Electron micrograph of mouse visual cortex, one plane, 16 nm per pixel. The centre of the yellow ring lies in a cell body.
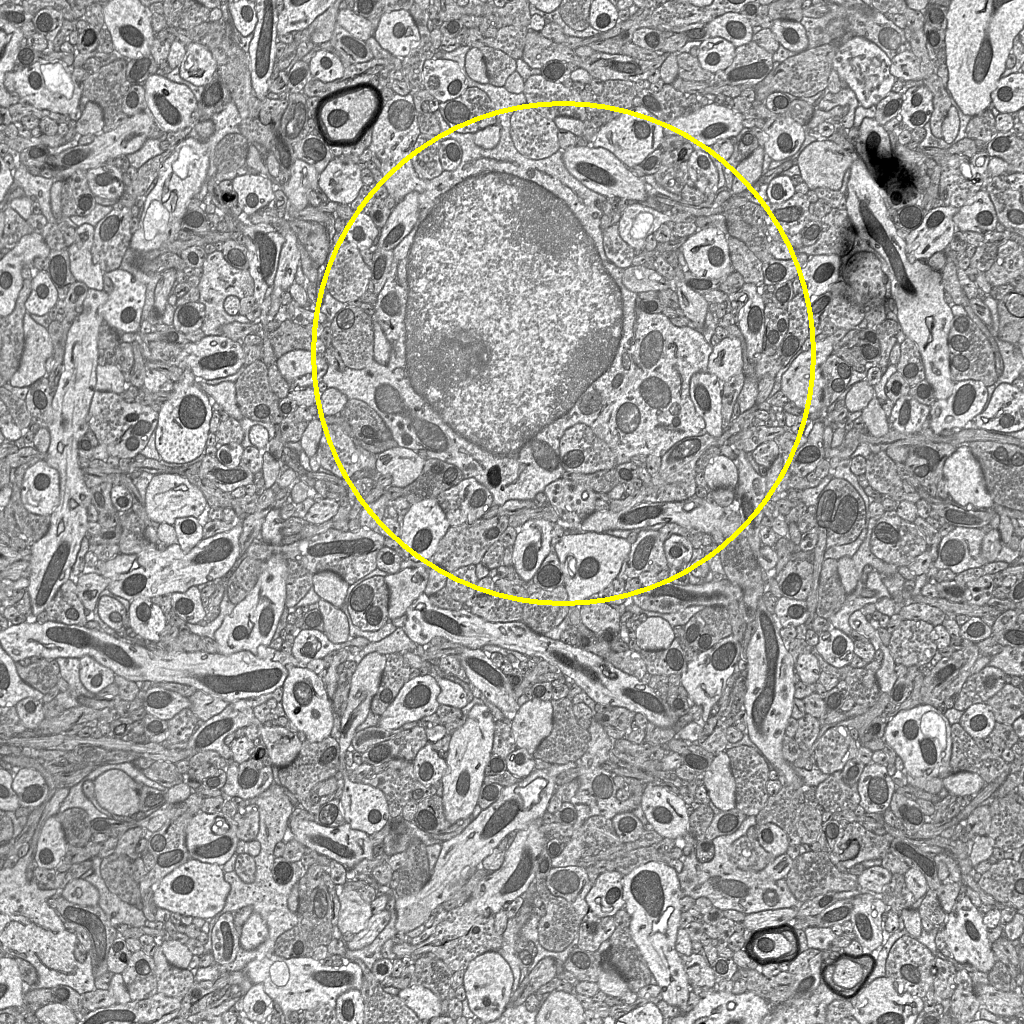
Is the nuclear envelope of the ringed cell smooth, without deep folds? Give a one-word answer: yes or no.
Yes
